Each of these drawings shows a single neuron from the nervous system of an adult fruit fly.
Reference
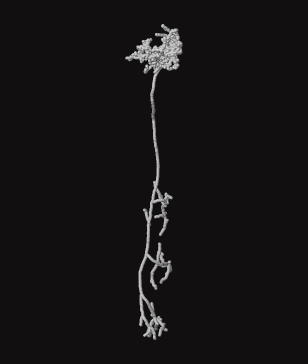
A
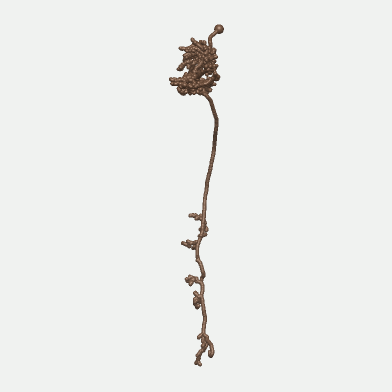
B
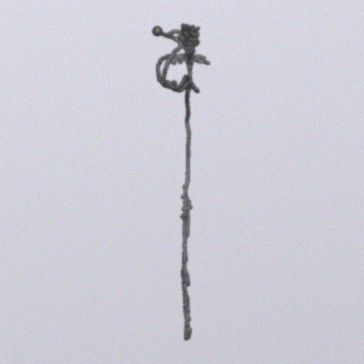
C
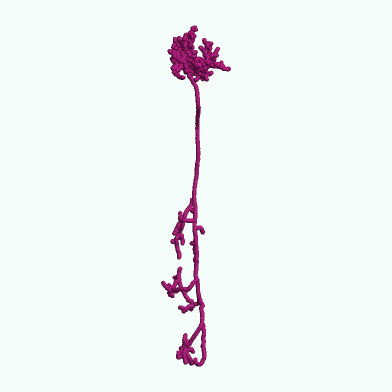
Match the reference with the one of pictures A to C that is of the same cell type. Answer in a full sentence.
Picture C is of the same cell type.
